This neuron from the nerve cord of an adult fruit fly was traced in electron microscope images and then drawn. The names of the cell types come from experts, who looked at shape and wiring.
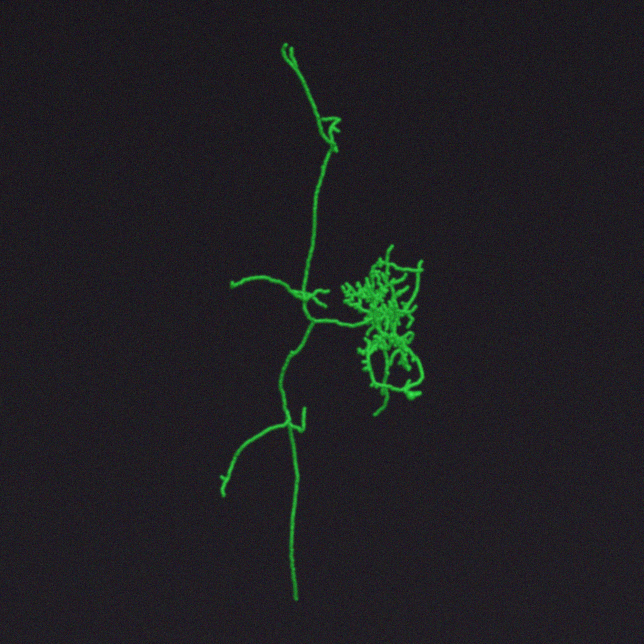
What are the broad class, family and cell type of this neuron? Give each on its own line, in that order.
ascending neuron
hemilineage 07B
AN07B045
